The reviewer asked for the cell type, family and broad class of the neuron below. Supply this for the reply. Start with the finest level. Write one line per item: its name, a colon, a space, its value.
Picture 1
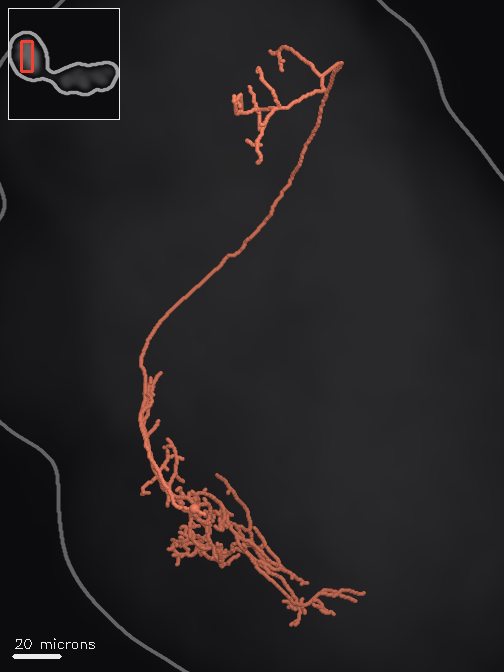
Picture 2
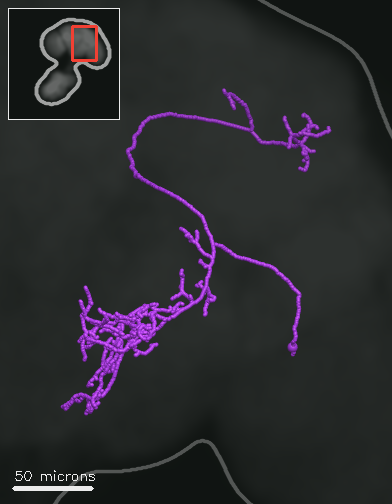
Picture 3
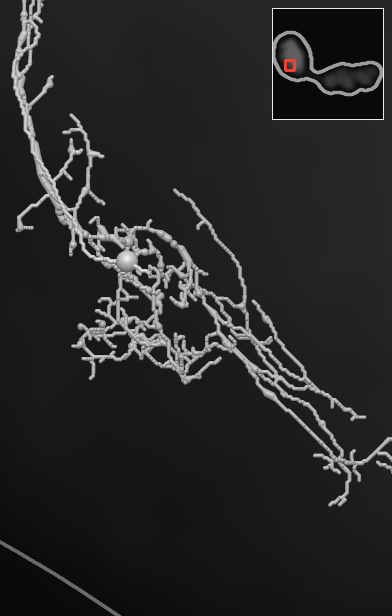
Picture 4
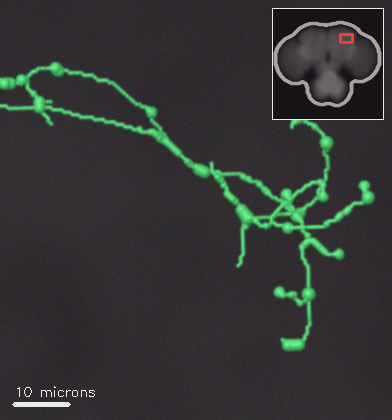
cell type: Z_lvPNm1
family: hemilineage ALlv1
broad class: central-brain intrinsic neuron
